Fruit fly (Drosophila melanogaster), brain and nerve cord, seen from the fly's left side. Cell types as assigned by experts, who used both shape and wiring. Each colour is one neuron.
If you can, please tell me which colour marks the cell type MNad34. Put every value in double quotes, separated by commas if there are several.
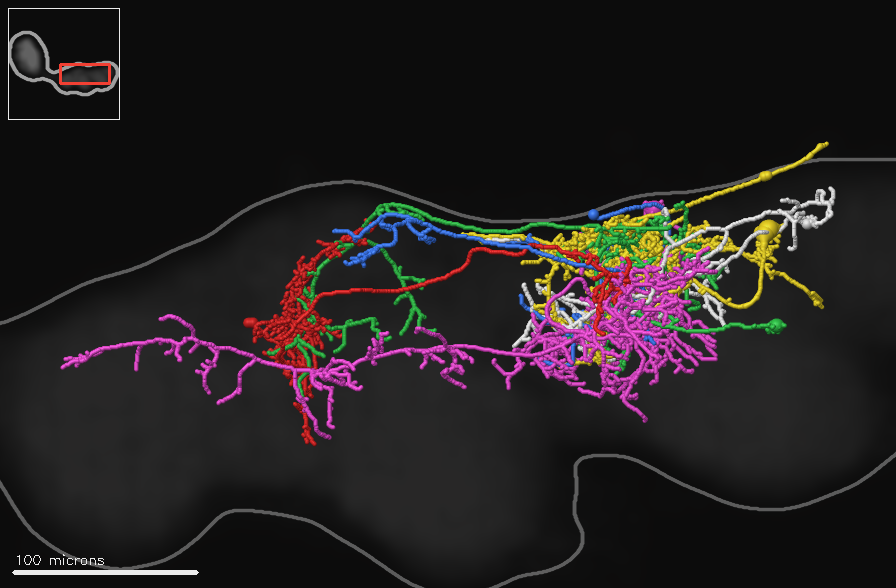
"yellow"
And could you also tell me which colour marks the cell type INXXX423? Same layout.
"white"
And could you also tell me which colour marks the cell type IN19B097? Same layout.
"blue"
